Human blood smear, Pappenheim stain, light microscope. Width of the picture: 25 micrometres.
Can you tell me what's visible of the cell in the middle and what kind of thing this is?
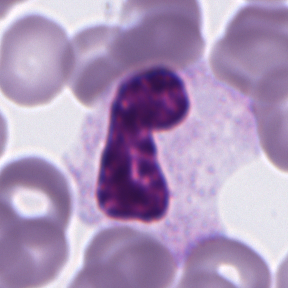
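See how the nucleus sits to the left, leaving most of the cytoplasm on its right. Its chromatin is dark purple and densely clumped, with no nucleoli showing. Fine, small lilac-pink granules are scattered all through the cytoplasm. That's a band neutrophil.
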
